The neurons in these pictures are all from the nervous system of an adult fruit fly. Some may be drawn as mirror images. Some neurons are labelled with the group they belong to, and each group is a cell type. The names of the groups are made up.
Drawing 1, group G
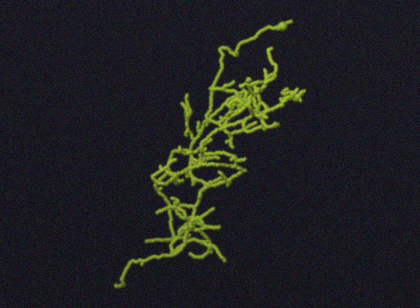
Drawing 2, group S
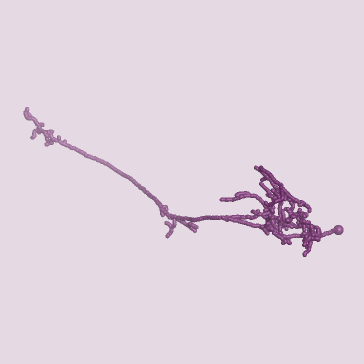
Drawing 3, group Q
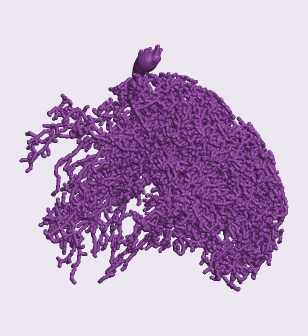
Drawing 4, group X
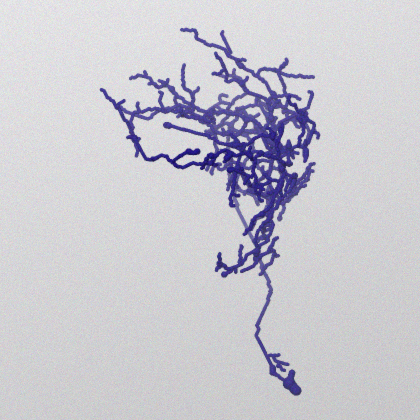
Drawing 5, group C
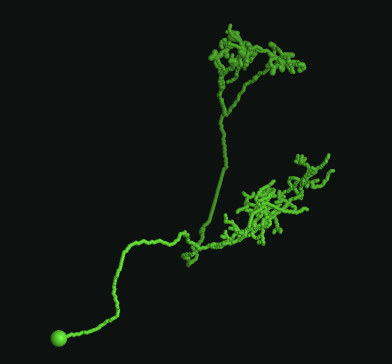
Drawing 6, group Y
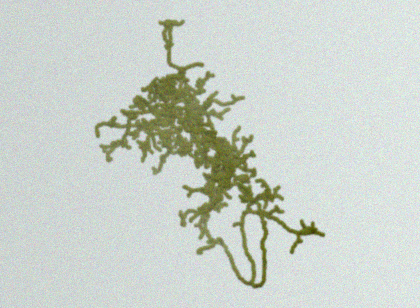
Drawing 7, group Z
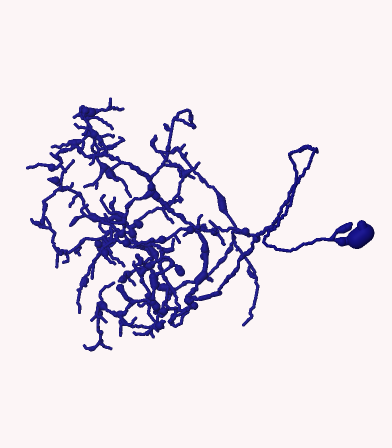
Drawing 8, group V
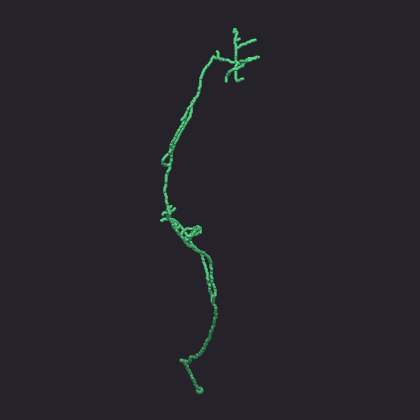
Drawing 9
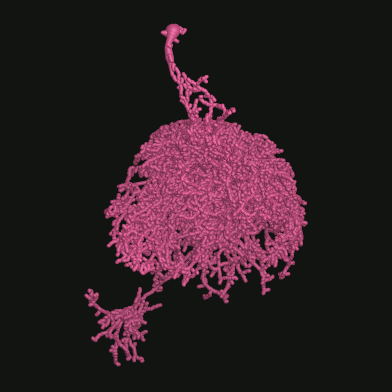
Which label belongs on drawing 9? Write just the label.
group Q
